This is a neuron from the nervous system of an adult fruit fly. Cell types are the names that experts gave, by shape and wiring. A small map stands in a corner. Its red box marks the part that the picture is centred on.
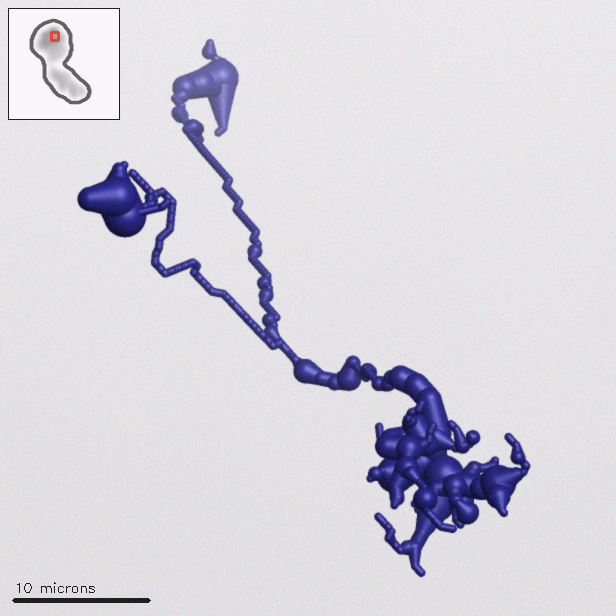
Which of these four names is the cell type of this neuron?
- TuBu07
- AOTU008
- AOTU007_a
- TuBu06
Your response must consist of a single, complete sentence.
The cell type carried by this neuron is TuBu07.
